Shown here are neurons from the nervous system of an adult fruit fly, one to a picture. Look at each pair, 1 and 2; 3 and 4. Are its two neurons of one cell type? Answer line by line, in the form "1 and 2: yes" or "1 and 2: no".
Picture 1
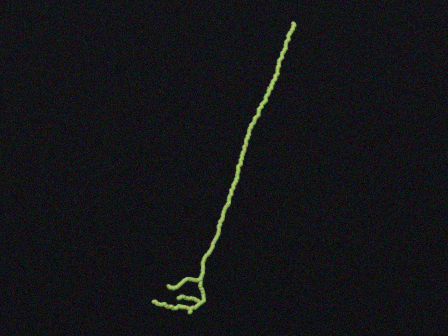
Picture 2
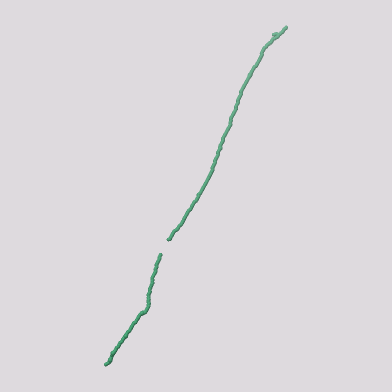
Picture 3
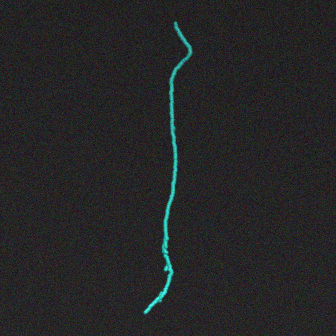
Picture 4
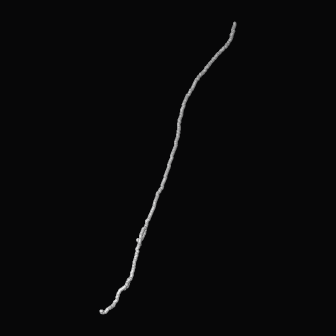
1 and 2: no
3 and 4: yes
